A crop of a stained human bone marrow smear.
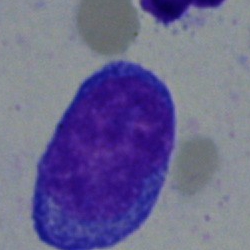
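Blast, the central cell of a stained bone marrow smear, with a smooth oval outline whose long axis runs from lower left to upper right. The chromatin is fine and evenly spread, without coarse clumps. The cytoplasm forms a thin, deep blue rim that is widest at the lower end of the cell.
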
